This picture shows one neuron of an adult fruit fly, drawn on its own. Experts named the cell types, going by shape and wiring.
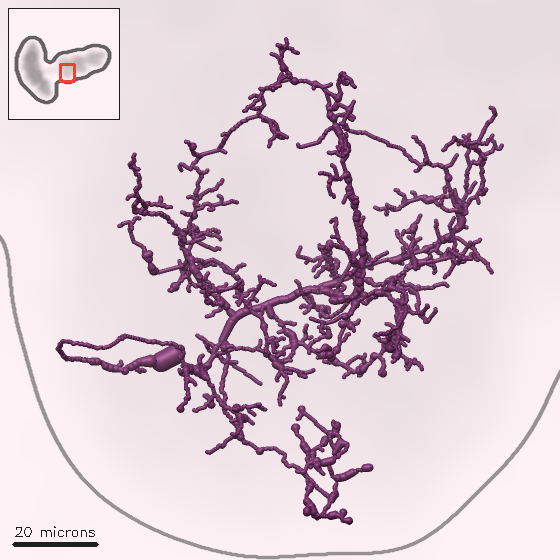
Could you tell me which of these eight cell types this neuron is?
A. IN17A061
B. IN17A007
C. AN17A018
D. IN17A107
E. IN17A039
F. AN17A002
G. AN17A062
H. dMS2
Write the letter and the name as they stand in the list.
A. IN17A061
